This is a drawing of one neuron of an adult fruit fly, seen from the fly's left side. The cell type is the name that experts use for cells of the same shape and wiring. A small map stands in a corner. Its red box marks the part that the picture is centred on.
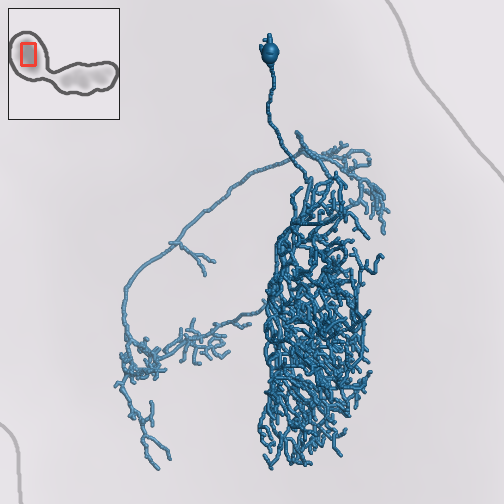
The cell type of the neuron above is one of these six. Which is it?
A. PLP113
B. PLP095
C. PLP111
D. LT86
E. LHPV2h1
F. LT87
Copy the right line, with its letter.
D. LT86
